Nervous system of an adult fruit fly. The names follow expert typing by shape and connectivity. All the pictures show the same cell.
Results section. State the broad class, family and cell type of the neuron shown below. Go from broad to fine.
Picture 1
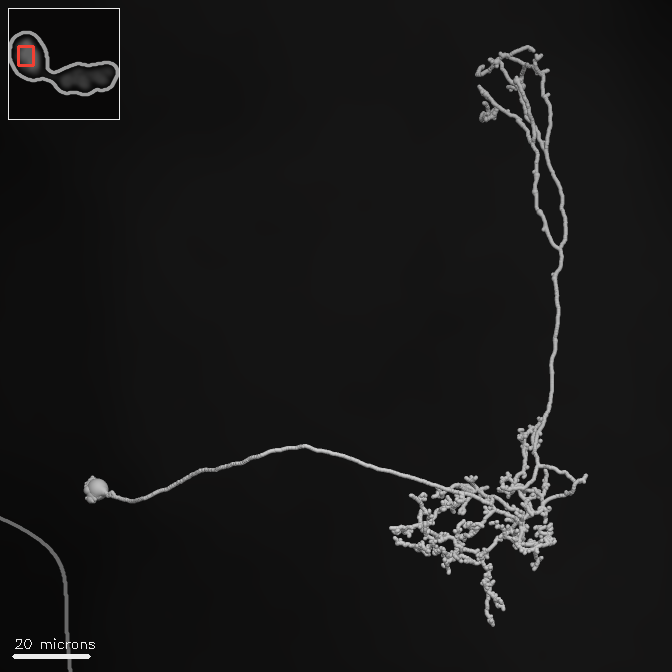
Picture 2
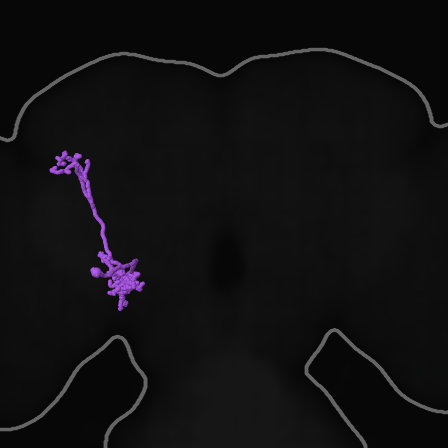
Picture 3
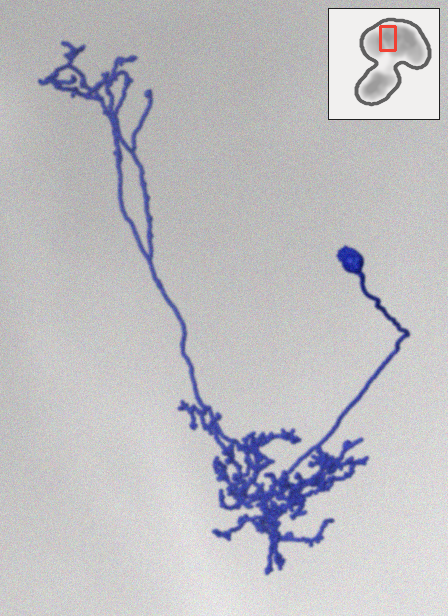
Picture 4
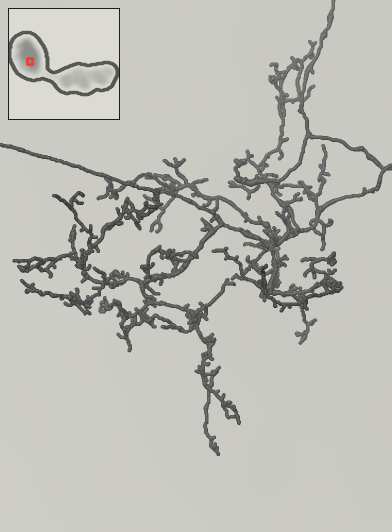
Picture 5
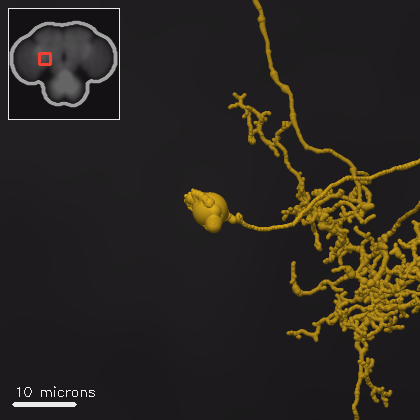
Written: central-brain intrinsic neuron; hemilineage WEDa2; WEDPN1A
